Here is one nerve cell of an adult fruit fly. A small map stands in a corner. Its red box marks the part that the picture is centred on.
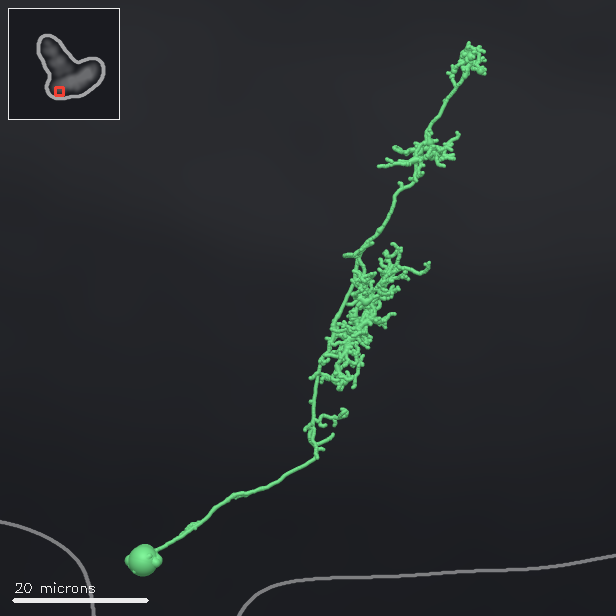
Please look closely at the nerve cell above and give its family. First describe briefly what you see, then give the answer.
The cell body is at the lower left of the picture. From top to bottom in the picture it spans about 80 microns. The picture shows dozens of branch ends. This is an optic-lobe intrinsic neuron. Its family is Mi.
